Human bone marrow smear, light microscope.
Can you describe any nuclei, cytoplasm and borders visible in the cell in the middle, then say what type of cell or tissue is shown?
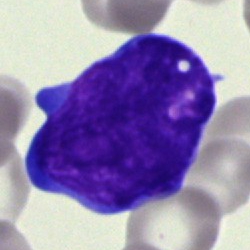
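See how irregular the outline is, with a blunt rounded bulge on the left and a small pointed cytoplasmic tag at the upper right edge. The cytoplasm is deep blue, and one small round clear spot lies toward the cell's upper right. It's a blast.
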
